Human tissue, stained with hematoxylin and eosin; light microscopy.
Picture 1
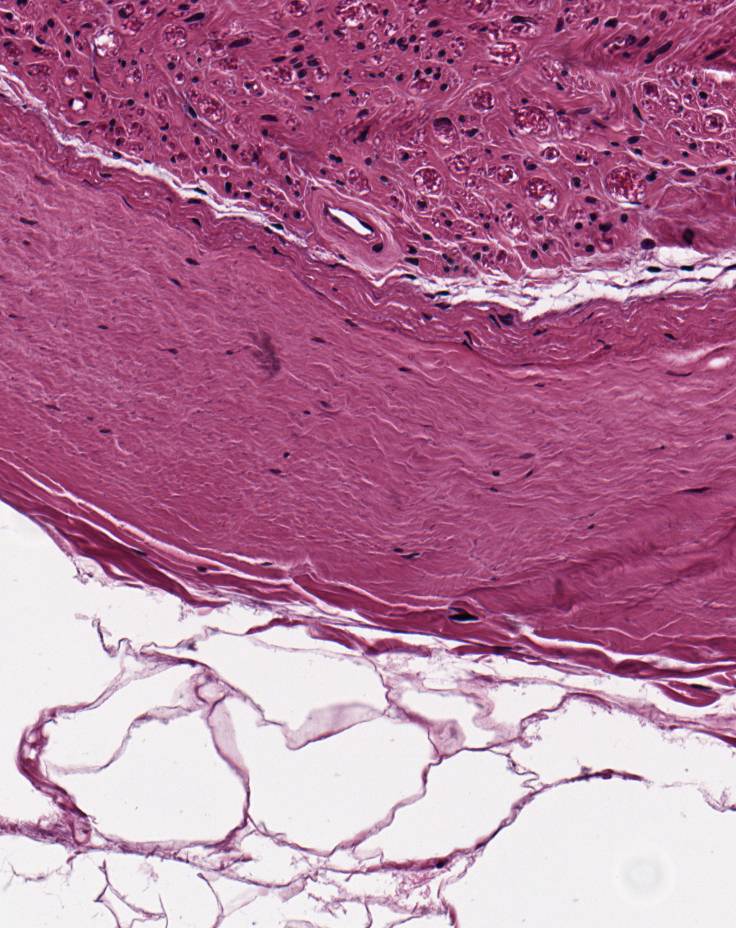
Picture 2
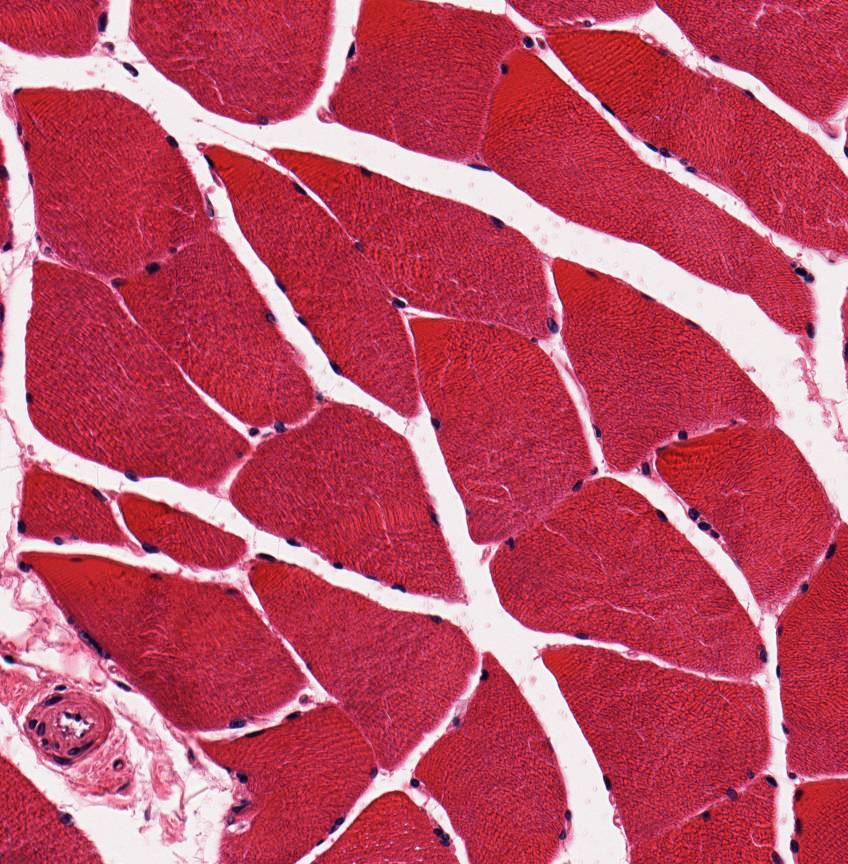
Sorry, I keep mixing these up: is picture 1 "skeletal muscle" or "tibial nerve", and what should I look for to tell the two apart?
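Picture 1's the tibial nerve, and picture 2 is skeletal muscle. The nerve section is layered: a cellular zone on top, a broad band of dense fibrous tissue across the middle, and fat at the bottom. That middle band's collagen is wavy and runs roughly lengthwise, left to right. Up top you've got lots of small rounded profiles cut in cross section, with dark nuclei scattered between them. The fat is large empty spaces divided by thin pink septa. In the muscle, the fibre nuclei are dark and sit at the edges of the fibres, and the cytoplasm takes eosin a deep red. No fat cells turn up among the fibres, unlike the fat in picture 1.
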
